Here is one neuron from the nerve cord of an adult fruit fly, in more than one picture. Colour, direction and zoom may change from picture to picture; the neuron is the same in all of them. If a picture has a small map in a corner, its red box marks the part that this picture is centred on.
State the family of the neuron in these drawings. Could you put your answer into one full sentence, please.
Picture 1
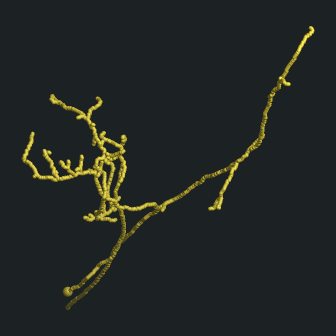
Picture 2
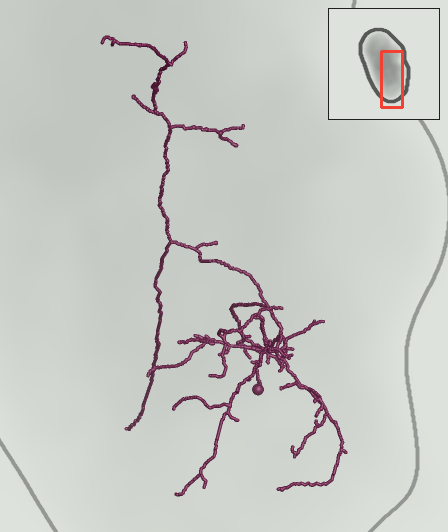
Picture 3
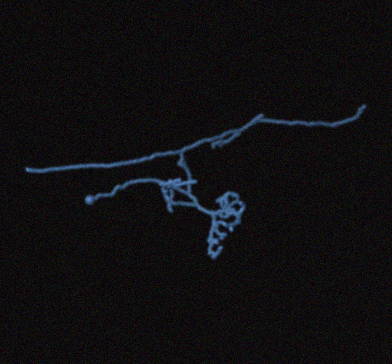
What the neuron belongs to is the family hemilineage 10B.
